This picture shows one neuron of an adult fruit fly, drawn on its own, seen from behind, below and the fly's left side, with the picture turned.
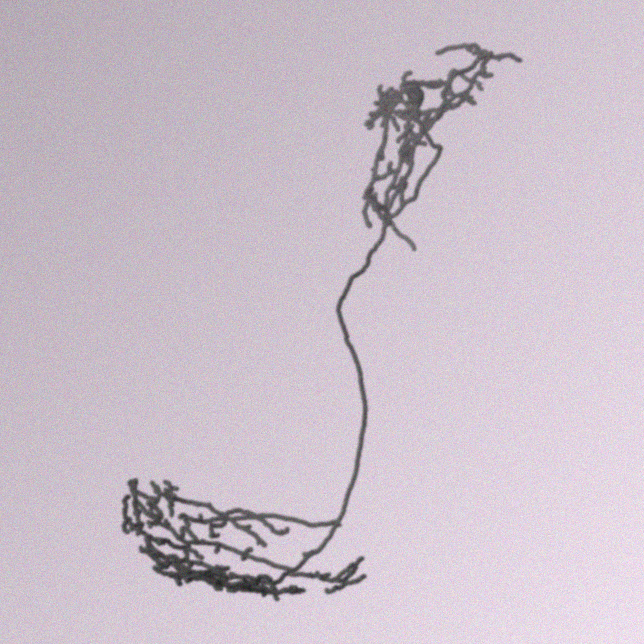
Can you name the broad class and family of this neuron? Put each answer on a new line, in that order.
visual centrifugal neuron
hemilineage SMPp&v1_ventral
